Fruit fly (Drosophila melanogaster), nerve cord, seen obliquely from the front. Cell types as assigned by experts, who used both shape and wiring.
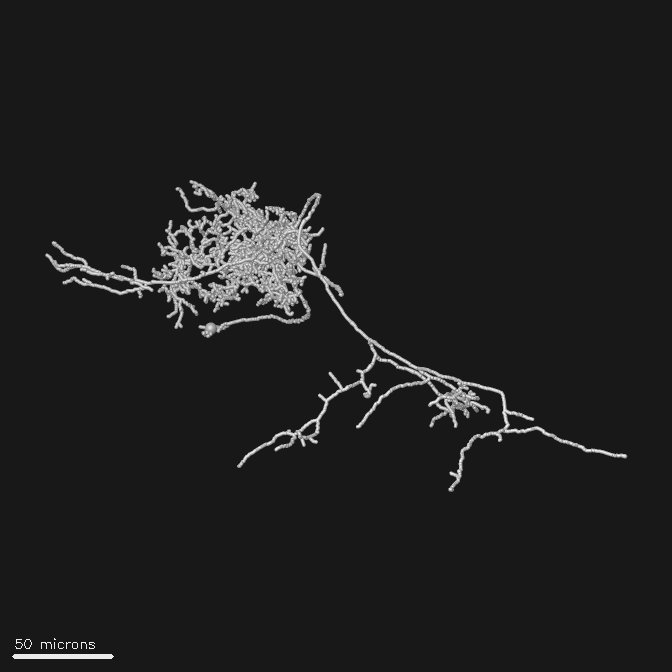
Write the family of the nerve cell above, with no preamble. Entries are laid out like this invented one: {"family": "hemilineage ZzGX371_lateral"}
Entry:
{"family": "hemilineage 07B"}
